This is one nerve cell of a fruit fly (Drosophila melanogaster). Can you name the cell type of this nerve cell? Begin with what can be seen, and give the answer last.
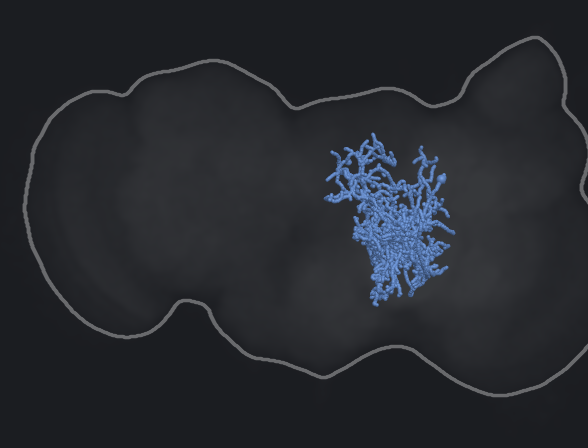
The cell body can be seen on the right of the picture. In this view it is taller than it is wide. It is a central-brain intrinsic neuron. It is of cell type AVLP531.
